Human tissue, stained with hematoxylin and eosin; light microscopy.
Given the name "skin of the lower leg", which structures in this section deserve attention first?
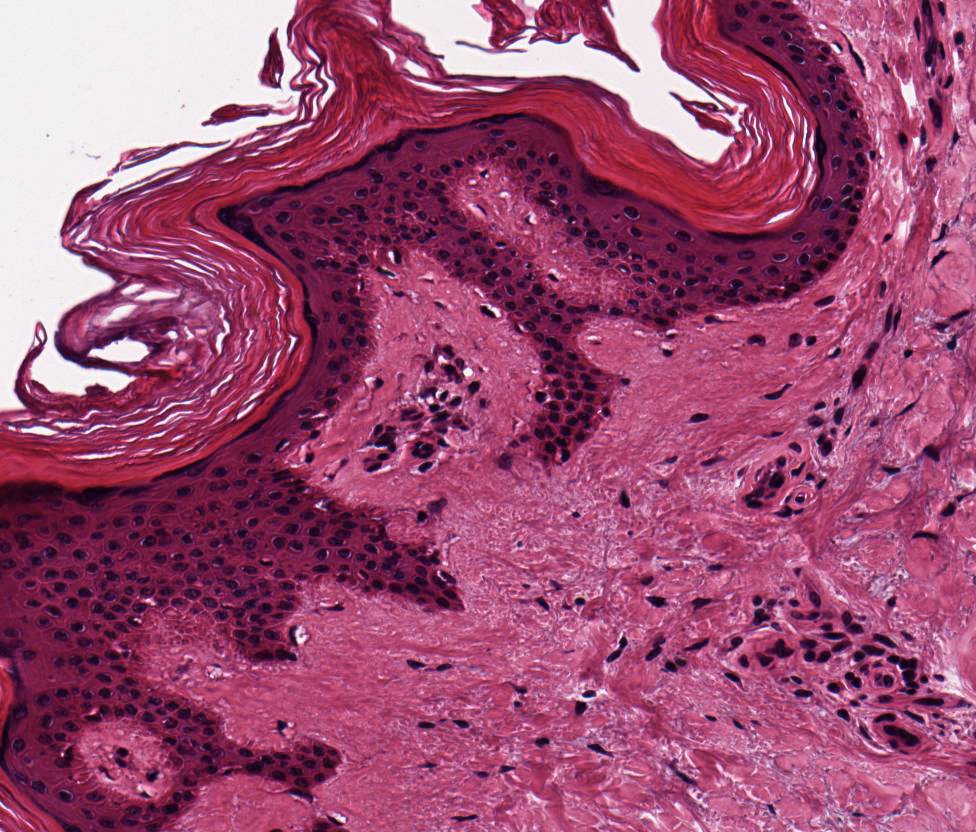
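This section is skin of the lower leg. A band of stratified squamous epithelium crosses the field from lower left to upper right, and connective tissue occupies the lower right.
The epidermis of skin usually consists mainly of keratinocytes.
A thick coat of bright pink keratin, laid down in wavy lamellae, covers the epithelium. Broad, irregular rete ridges project from its base into the connective tissue beneath, and the cells along that base have crowded, darkly stained nuclei.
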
